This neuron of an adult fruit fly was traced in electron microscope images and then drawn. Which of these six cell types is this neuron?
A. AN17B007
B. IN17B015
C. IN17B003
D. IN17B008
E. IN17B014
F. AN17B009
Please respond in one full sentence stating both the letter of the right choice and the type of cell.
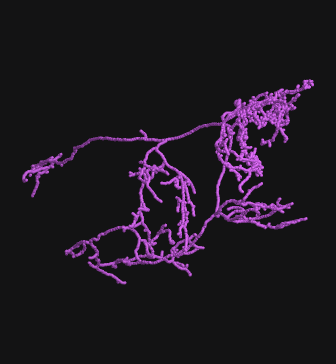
Here the neuron is of cell type IN17B008, corresponding to option D.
